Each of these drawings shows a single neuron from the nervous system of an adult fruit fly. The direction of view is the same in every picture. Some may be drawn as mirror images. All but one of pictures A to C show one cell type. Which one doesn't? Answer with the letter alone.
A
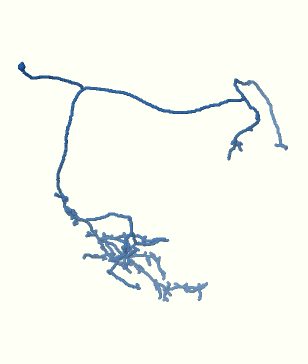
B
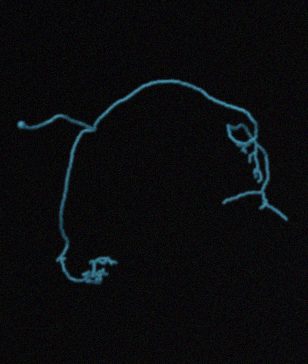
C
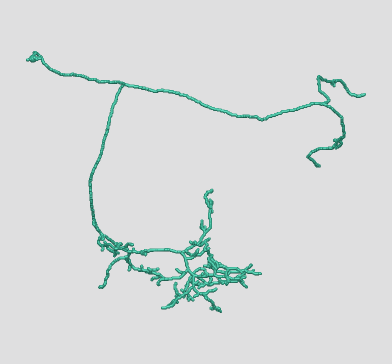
B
